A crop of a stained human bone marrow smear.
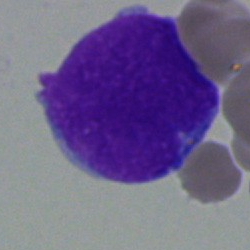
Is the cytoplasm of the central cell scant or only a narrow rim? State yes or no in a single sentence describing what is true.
Yes, most of this cell is taken up by its nucleus.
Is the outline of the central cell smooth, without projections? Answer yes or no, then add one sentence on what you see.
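No. A small blunt bulge sticks out from the upper left edge of the cell.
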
